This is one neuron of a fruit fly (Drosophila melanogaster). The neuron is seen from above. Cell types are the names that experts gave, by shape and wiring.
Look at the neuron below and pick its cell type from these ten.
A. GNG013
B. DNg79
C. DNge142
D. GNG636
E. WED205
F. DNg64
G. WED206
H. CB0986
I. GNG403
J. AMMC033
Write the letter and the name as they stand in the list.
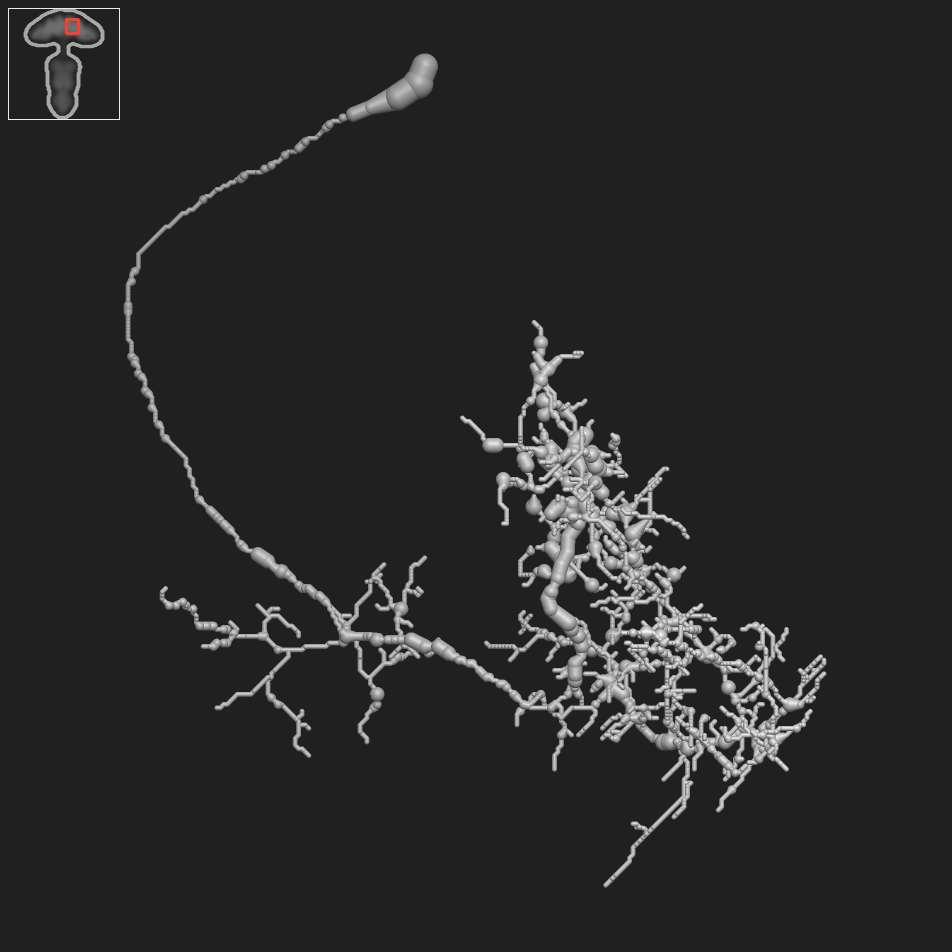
G. WED206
